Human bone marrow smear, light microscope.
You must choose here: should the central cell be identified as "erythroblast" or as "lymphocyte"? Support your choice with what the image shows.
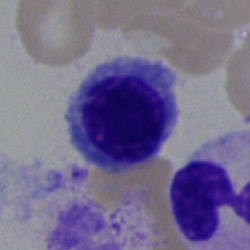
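This one is an erythroblast.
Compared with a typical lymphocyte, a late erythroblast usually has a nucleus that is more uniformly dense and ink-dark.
Here the chromatin is dark purple and fairly dense, in keeping with that. The outline is roughly round with a slightly ragged edge, and a moderate rim of blue cytoplasm without visible granules surrounds the nucleus.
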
